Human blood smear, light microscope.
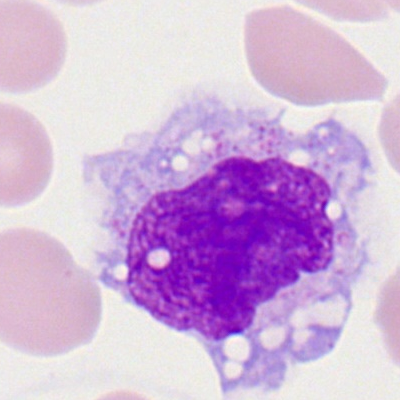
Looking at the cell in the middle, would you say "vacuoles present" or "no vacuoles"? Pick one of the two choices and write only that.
Vacuoles present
